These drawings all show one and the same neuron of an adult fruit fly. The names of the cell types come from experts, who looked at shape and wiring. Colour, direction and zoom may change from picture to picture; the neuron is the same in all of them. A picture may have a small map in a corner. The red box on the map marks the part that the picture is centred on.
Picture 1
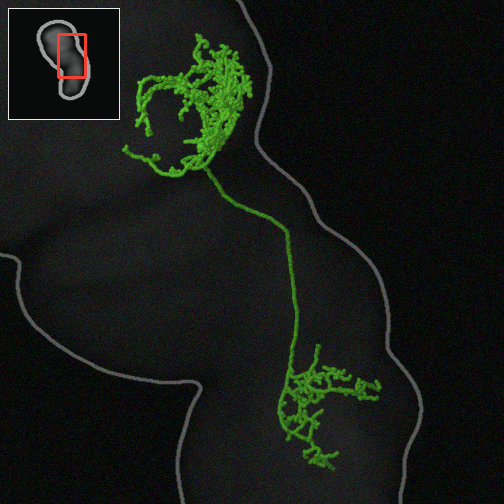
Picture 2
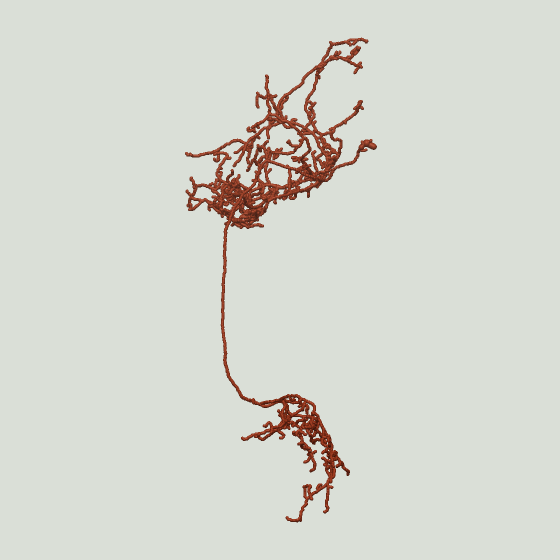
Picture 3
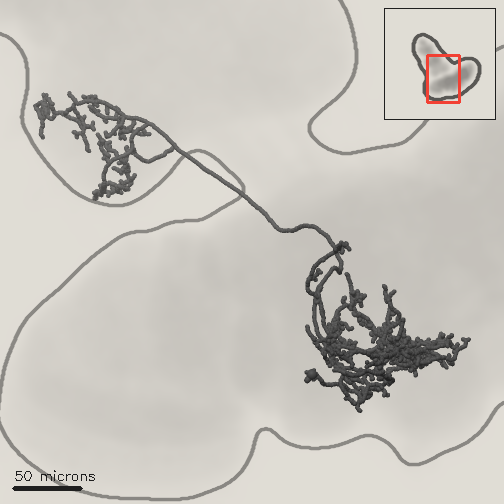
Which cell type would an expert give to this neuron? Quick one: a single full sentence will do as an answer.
This neuron is given the cell type DNge039.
